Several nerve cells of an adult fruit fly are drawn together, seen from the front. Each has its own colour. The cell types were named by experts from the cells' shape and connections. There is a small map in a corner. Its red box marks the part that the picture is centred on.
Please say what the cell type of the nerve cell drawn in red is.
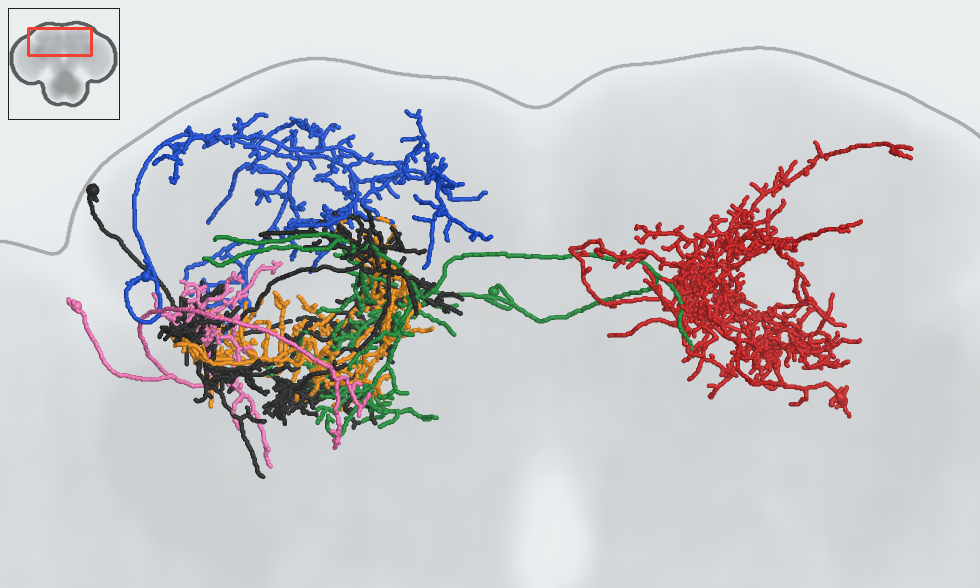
CL287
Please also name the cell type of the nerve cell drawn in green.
CB4071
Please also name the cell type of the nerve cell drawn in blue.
SLP074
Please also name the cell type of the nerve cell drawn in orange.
PLP199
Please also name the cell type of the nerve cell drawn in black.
CL130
